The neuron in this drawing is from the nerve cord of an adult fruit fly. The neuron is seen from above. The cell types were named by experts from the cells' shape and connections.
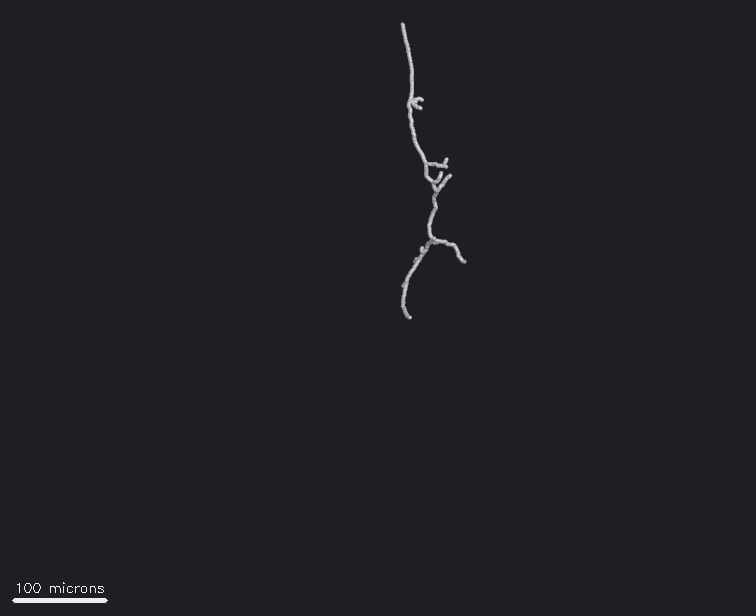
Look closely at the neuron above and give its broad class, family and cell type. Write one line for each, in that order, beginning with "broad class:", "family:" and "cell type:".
broad class: descending neuron
family: hemilineage MX7
cell type: DNg72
